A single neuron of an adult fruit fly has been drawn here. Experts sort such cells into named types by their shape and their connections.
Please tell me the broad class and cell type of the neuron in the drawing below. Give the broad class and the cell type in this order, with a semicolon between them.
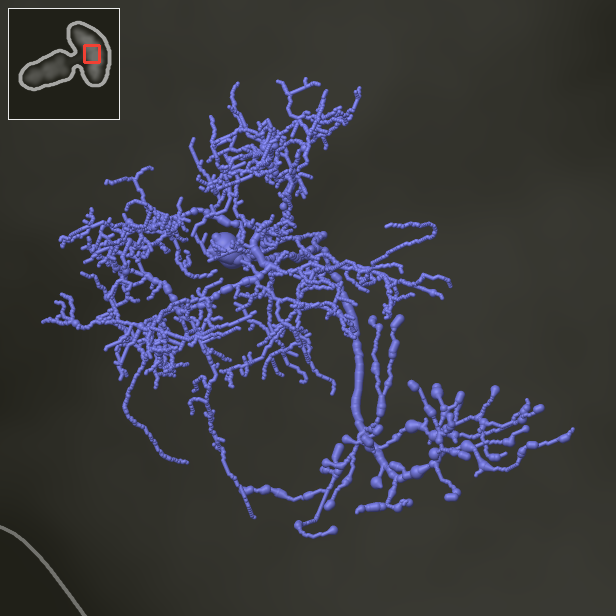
central-brain intrinsic neuron; GNG160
